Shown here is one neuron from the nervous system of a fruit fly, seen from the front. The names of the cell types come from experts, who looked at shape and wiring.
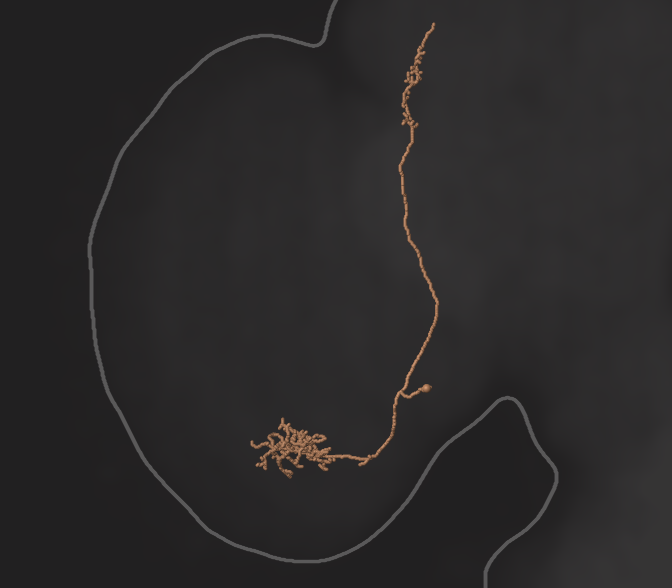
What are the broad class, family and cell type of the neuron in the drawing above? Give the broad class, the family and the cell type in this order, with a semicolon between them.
visual projection neuron; MeVP; MeVP10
